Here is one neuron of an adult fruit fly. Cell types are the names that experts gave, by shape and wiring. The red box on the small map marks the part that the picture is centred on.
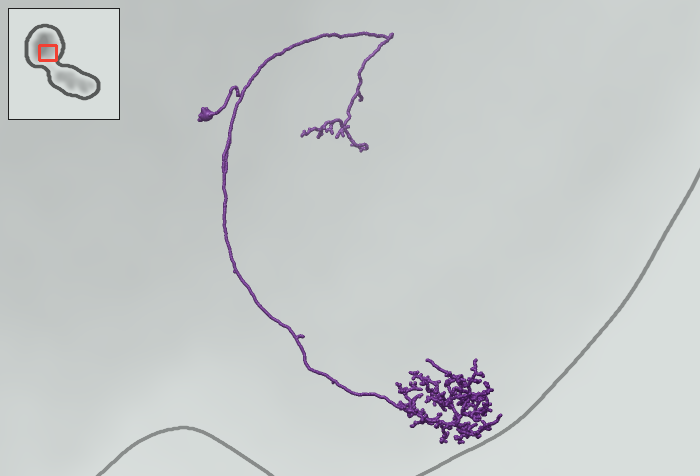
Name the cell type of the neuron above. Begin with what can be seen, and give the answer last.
In this view it is taller than it is wide. This is an optic-lobe intrinsic neuron. Its cell type is MeLo7.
